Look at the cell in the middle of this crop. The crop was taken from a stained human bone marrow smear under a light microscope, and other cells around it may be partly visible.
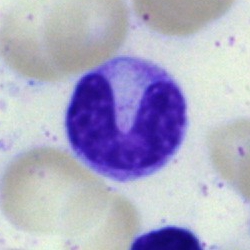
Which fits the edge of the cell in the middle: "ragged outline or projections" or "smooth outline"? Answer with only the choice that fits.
Smooth outline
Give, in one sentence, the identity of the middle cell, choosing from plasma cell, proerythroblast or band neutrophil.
The central cell, amid any neighbouring cells, is a band neutrophil.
